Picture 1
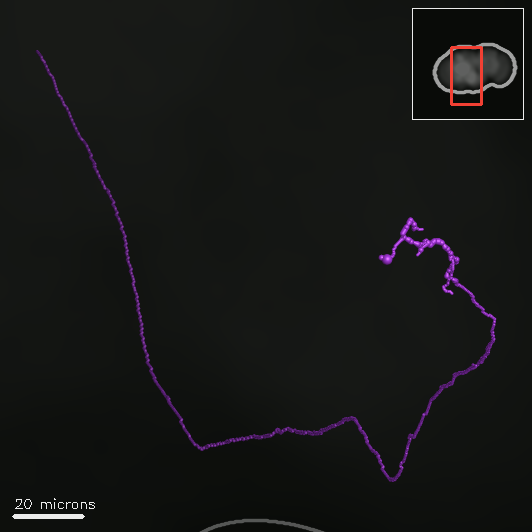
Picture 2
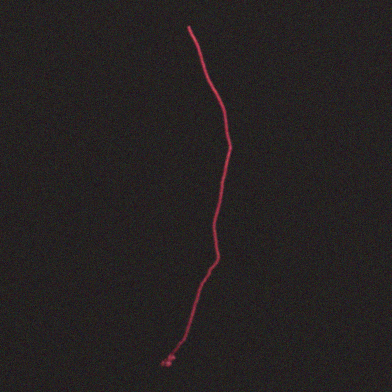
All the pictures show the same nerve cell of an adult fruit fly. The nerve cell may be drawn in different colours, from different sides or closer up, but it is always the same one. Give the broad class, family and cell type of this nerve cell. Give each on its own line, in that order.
sensory neuron ascending to the brain
class gustatory
LgAG3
